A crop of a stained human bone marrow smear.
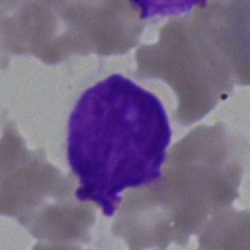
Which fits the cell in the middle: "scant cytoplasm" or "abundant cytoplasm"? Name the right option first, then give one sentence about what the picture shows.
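Scant cytoplasm. Almost no cytoplasm is visible, with the nucleus filling nearly the whole cell.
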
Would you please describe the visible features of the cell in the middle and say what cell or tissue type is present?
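Checking the chromatin first: it stains dense and dark purple. Moving to the edge, small knobby projections stick out from the lower border of the cell. No granules can be seen anywhere in the cell, and no clear vacuoles are visible either. Last comes the name: this is a lymphocyte.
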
